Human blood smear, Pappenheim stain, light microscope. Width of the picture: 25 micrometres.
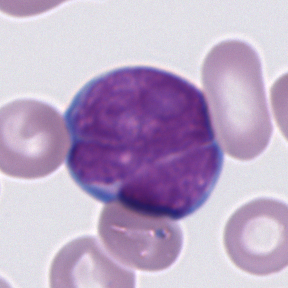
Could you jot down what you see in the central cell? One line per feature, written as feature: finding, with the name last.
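Crease: thin, pale, roughly horizontal across lower half of nucleus
Chromatin: finely granular, fairly evenly purple, no coarse dark clumps
Cytoplasmic granules: none seen
Vacuoles: none visible
Cell: myeloblast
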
